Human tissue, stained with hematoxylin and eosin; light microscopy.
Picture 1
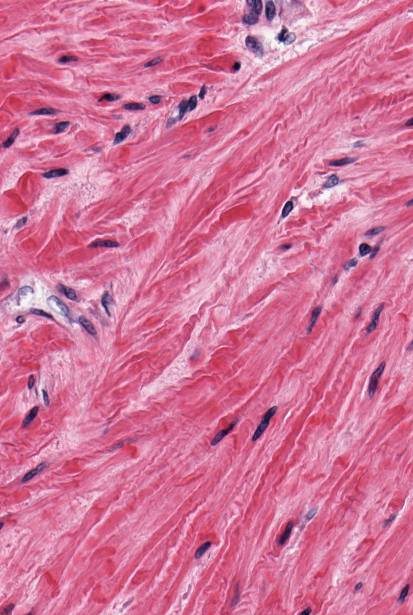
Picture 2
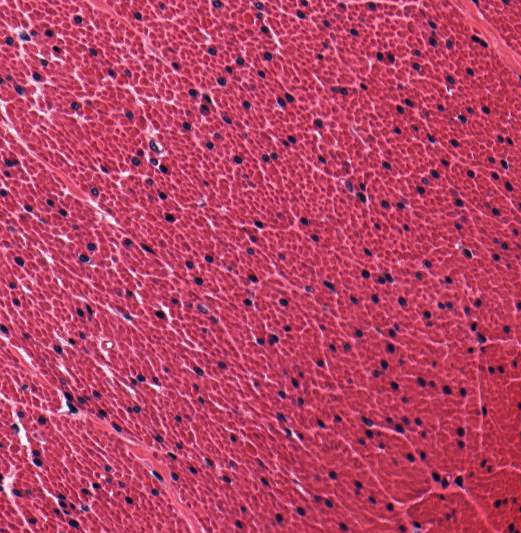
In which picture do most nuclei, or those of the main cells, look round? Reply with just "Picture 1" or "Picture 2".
Picture 2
